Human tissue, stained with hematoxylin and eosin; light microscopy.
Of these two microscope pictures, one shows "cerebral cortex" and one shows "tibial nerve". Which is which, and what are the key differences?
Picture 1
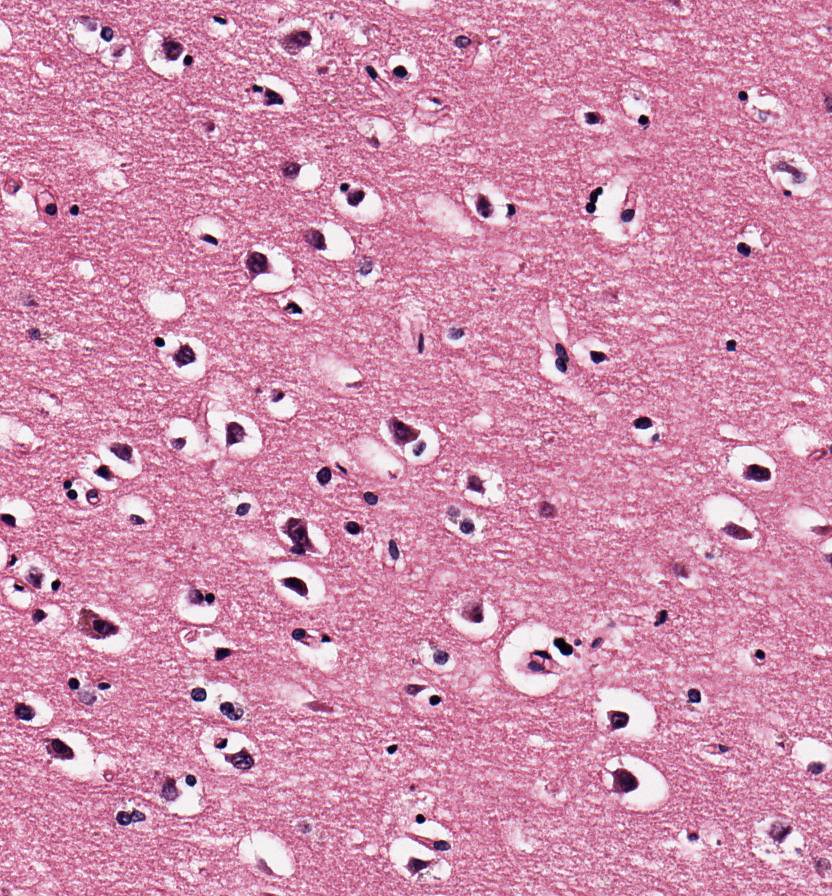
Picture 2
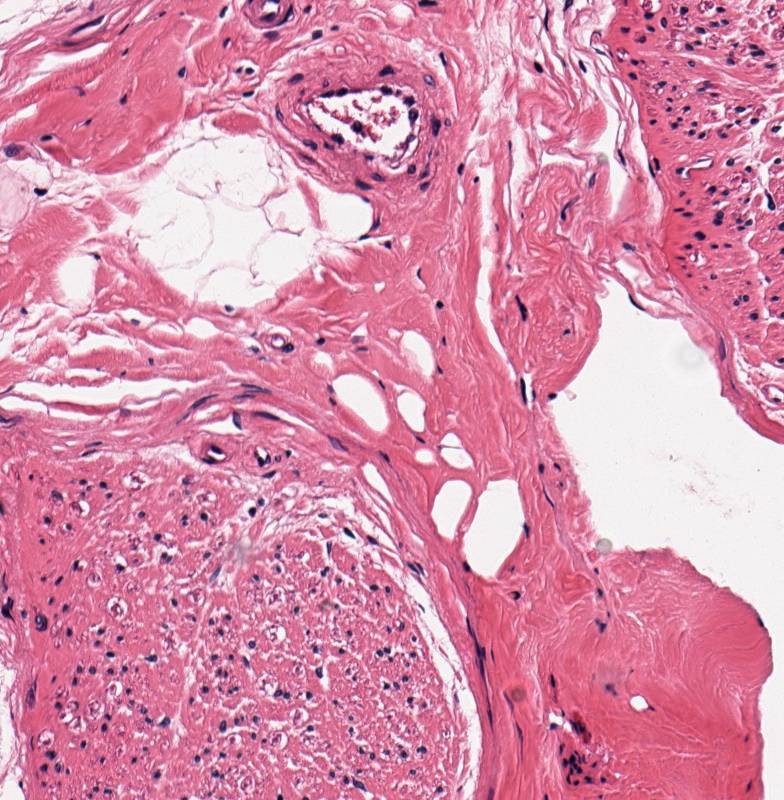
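Cerebral cortex is shown in picture 1 and tibial nerve in picture 2. Picture 1 is filled by a finely fibrillary pink neuropil in which cells lie singly. Its neurons are spread fairly evenly without clustering, and small round dark nuclei, often one to three, sit at the edge of the spaces around them, while others lie singly in the neuropil between the neurons. In picture 2, a large rounded bundle in the lower left is packed with small round pale profiles, many with a central pink dot, and is wrapped by a thin rim of flattened cells in concentric layers. A group of adipocytes with empty clear cytoplasm and thin membranes lies in the upper left, and an empty white space runs along the right edge.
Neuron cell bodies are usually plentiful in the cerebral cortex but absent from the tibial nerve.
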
